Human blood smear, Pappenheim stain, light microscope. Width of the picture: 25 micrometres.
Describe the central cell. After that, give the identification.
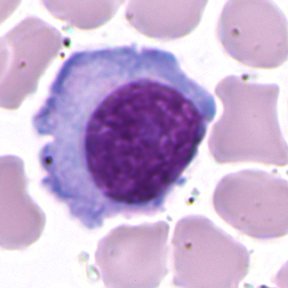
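Let's start with the edge: the outline is irregular, and the edges are ragged. Now look at the nucleus, which is round to oval with no indentation. It sits off-centre, toward the right side of the cell. Around it, the cytoplasm is abundant. What we have here is a plasma cell.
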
